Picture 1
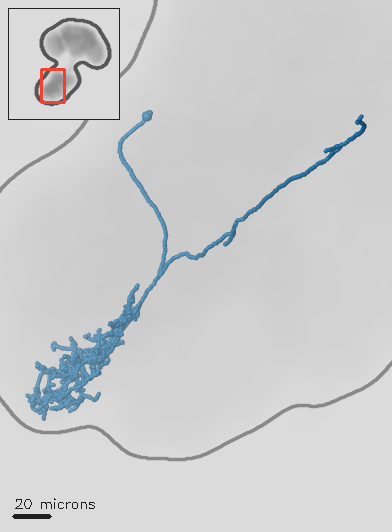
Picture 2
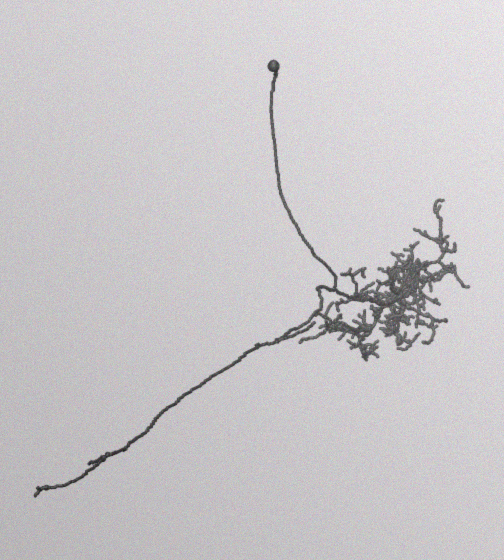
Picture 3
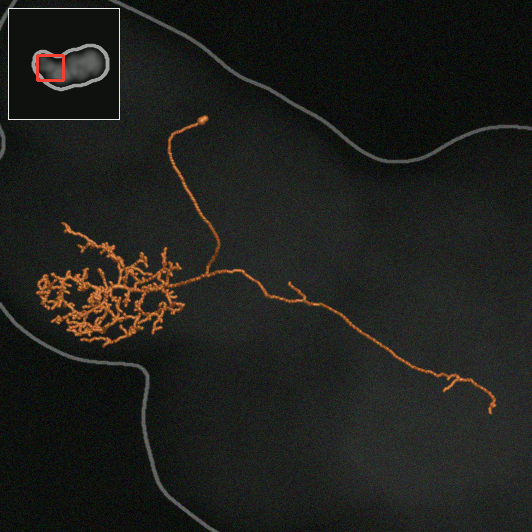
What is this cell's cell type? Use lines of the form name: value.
cell type: IN23B054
